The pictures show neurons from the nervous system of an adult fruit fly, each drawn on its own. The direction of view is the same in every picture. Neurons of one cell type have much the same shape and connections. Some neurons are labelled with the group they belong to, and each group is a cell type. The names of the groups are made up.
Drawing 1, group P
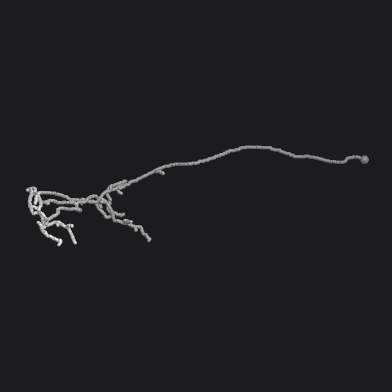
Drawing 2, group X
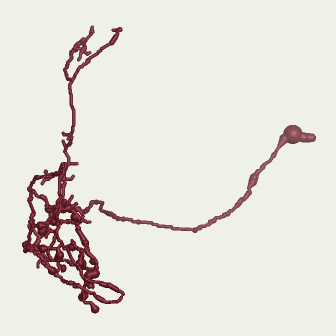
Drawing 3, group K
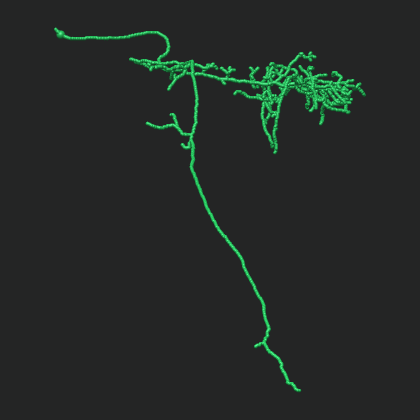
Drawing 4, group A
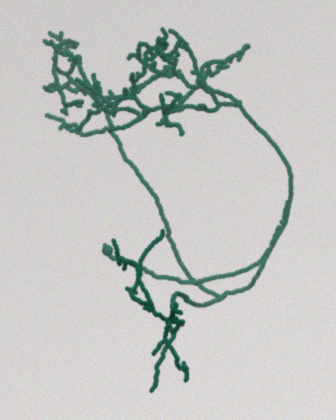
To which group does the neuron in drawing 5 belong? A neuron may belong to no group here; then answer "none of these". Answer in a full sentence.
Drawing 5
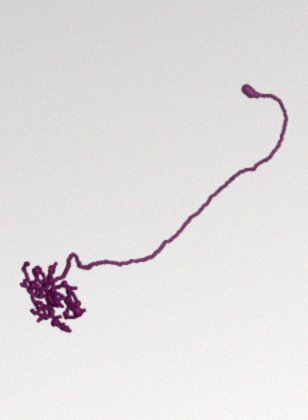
It belongs to group X.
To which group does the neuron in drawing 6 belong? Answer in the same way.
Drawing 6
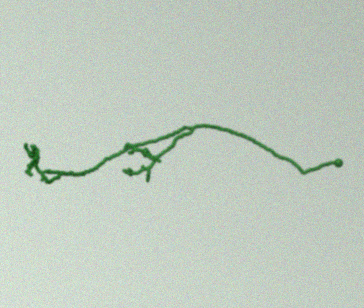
It belongs to group P.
